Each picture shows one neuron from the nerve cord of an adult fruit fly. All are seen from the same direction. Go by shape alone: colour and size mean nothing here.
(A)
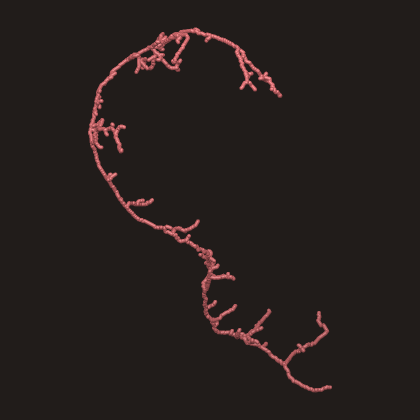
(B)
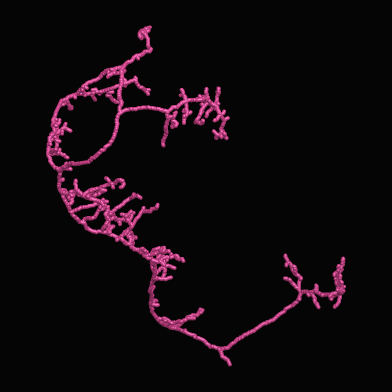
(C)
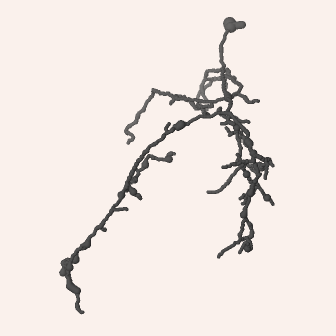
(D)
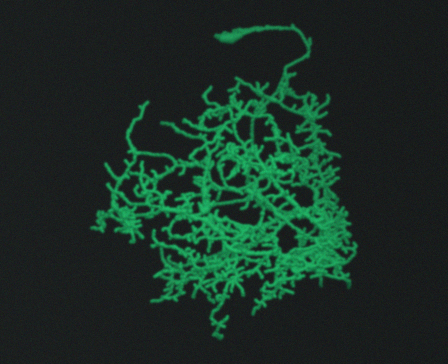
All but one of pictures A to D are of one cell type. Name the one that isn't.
Picture D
